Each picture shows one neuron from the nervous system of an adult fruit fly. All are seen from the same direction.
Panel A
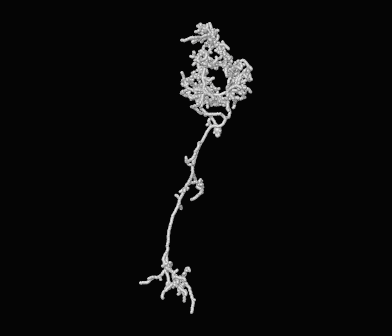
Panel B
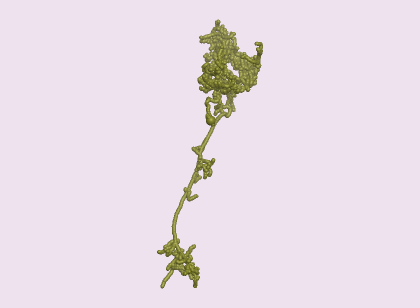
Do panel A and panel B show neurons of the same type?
yes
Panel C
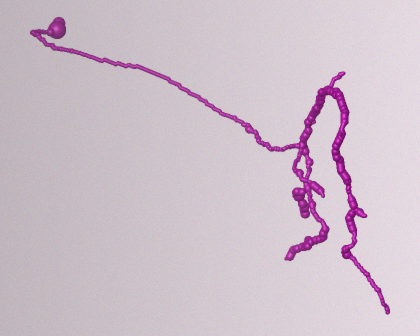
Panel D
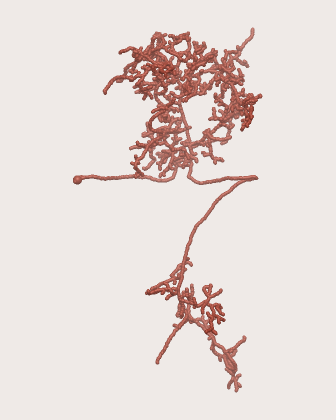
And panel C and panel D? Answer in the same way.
no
